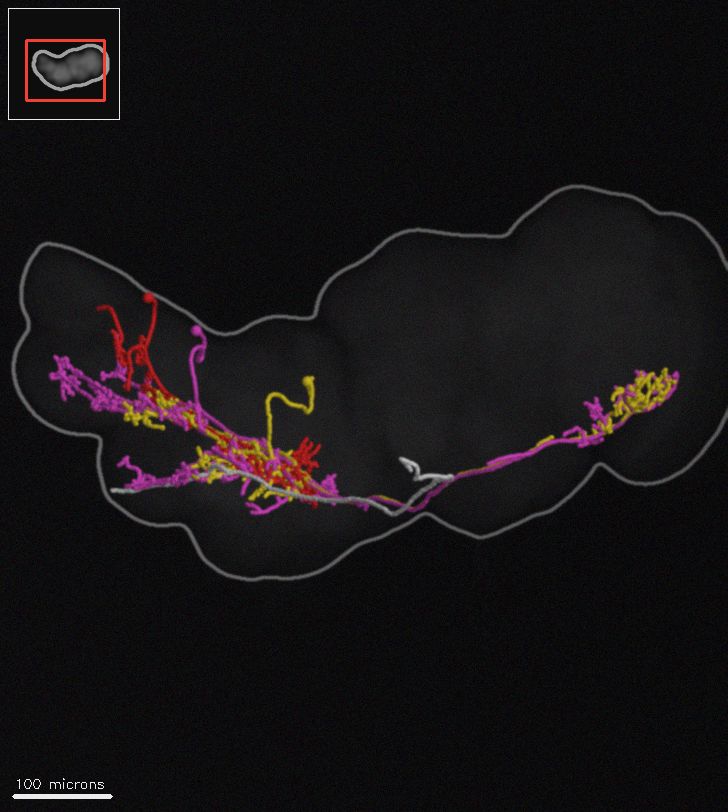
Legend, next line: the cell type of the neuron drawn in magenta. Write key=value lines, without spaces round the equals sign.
cell_type=AN17B007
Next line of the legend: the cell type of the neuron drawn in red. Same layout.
cell_type=IN23B008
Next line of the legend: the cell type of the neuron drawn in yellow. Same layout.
cell_type=AN17B009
